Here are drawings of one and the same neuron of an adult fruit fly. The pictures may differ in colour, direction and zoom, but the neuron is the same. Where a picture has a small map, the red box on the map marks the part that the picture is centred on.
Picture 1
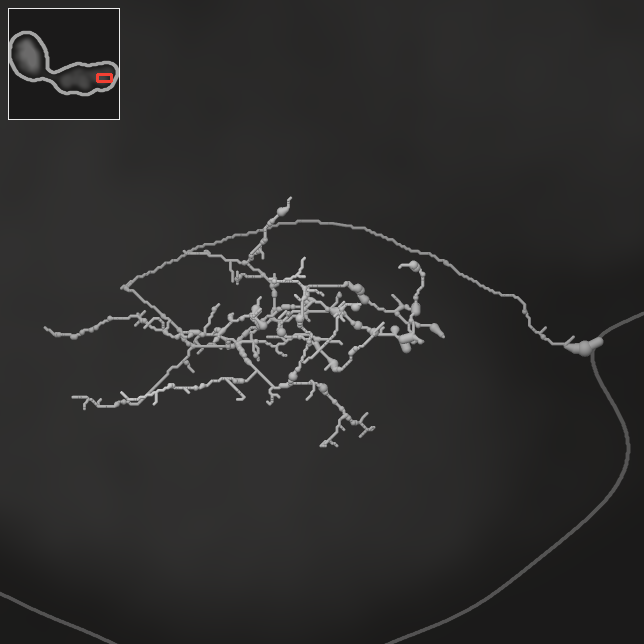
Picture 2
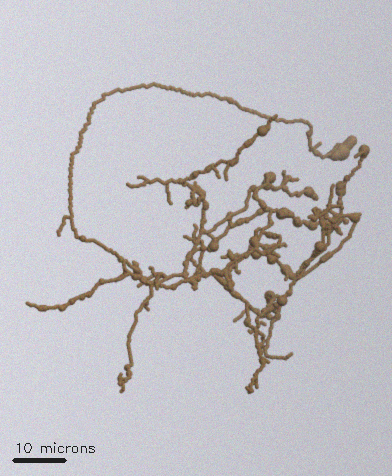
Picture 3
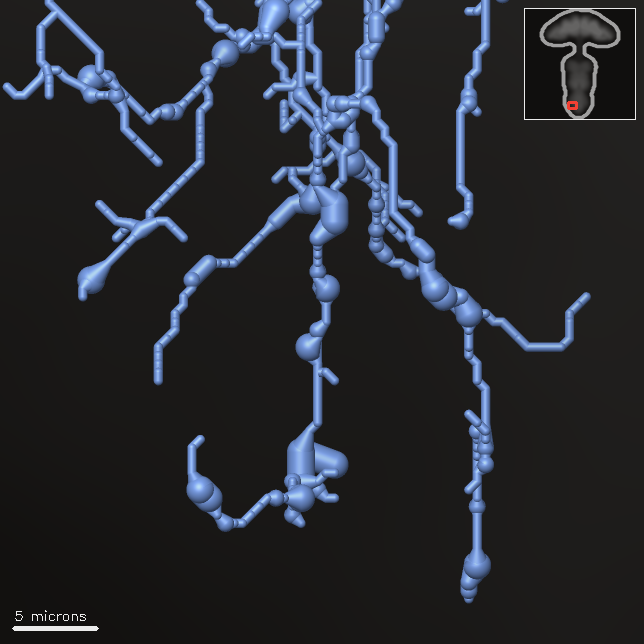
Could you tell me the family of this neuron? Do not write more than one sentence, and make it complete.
Under family hemilineage 21A sits this neuron.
